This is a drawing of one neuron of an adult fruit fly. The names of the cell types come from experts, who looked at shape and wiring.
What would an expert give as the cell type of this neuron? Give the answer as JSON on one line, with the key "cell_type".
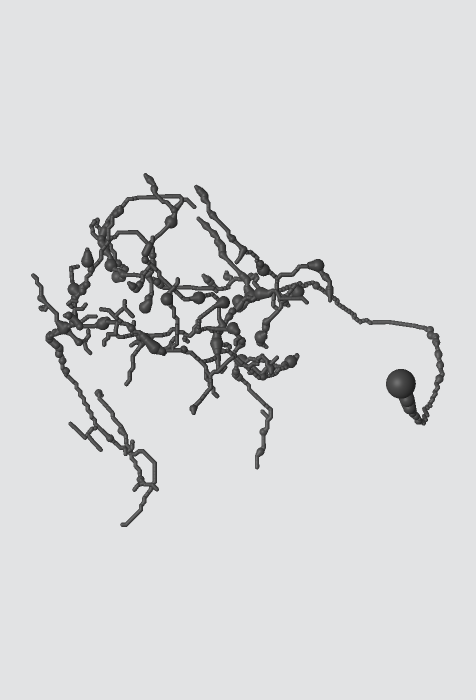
{"cell_type": "CB2064"}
